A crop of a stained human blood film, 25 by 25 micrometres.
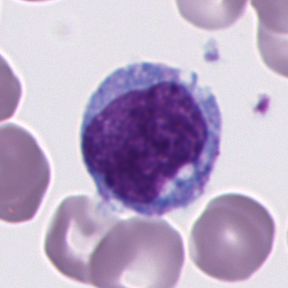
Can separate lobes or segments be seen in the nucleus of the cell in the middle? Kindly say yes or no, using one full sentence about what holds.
No, it is a single compact round, oval or kidney-shaped nucleus that this cell has.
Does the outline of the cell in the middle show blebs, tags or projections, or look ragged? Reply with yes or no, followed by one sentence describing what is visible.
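Yes. The cell edge is ragged with fine fringes, most clearly at the upper right.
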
